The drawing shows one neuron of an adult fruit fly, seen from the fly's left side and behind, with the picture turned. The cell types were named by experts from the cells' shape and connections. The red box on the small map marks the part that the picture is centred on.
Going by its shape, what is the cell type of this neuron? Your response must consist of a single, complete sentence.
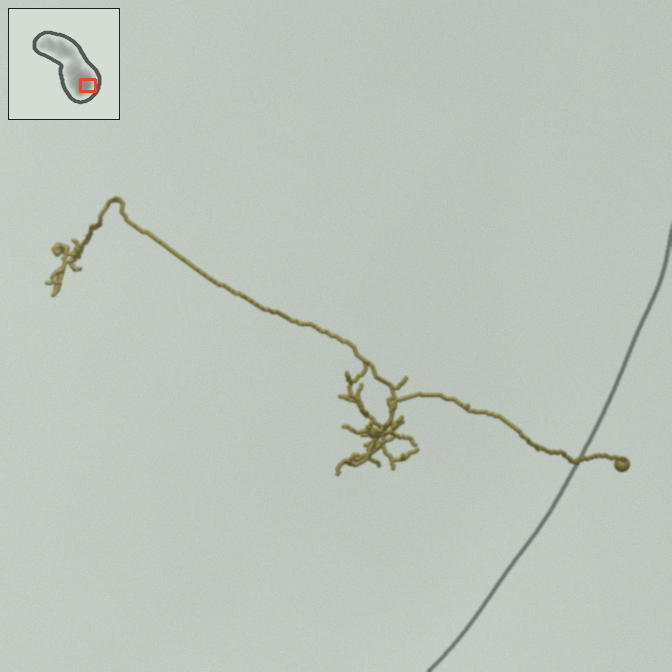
The cell type Tm29 includes this neuron.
